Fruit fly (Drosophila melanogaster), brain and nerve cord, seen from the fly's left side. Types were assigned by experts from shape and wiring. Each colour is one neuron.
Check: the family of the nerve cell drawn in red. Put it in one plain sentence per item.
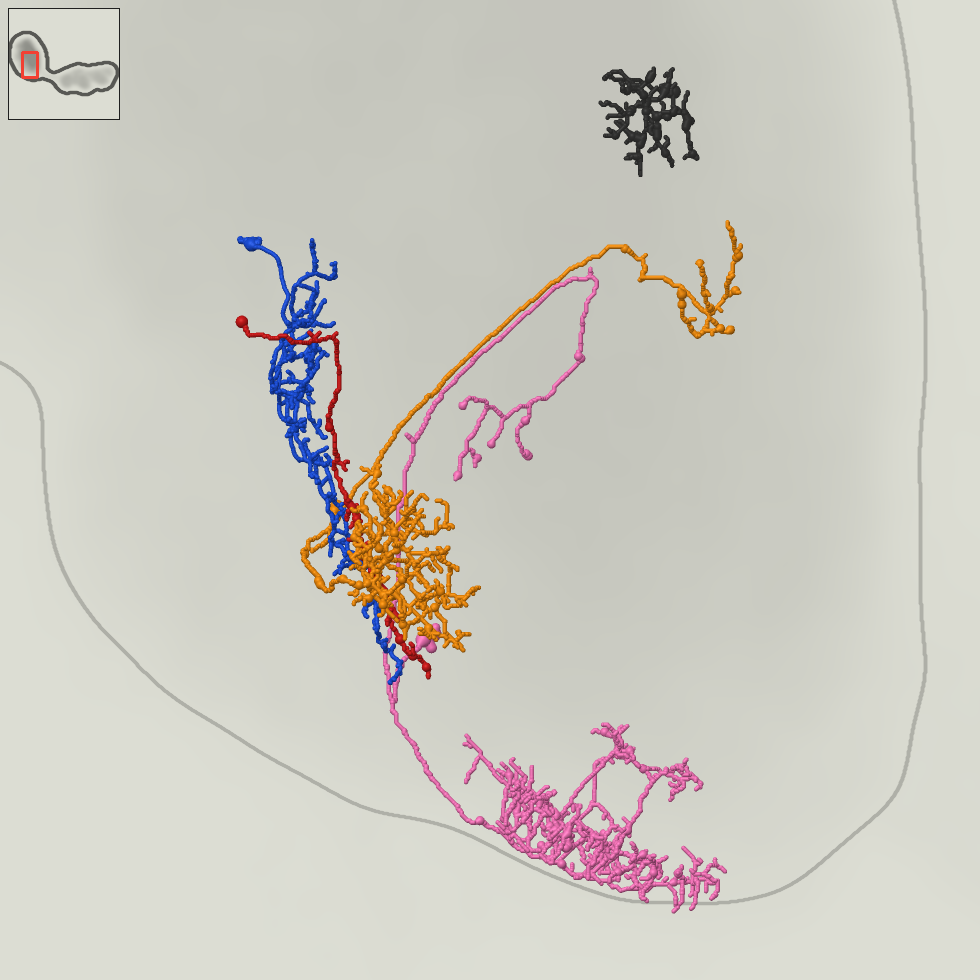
The family is Dm.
